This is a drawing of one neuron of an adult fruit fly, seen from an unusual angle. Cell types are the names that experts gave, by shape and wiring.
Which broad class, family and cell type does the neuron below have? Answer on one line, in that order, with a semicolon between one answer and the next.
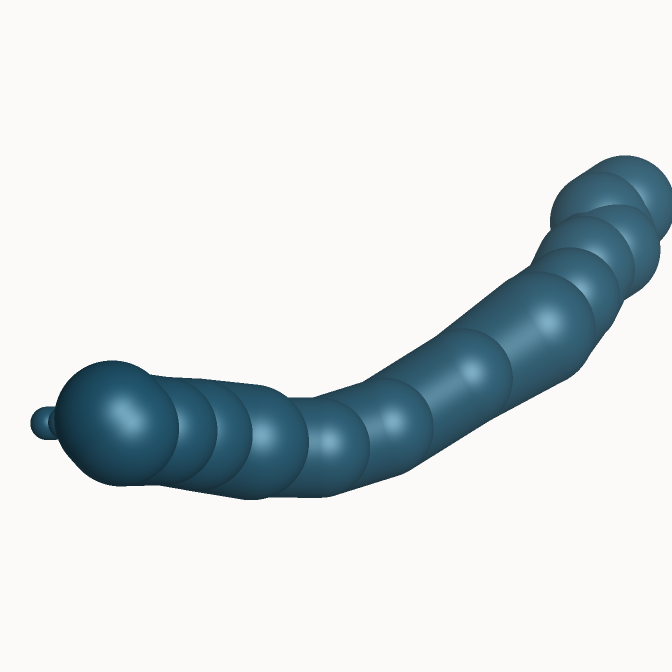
photoreceptor or other optic-lobe sensory neuron; class visual; R1-R6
